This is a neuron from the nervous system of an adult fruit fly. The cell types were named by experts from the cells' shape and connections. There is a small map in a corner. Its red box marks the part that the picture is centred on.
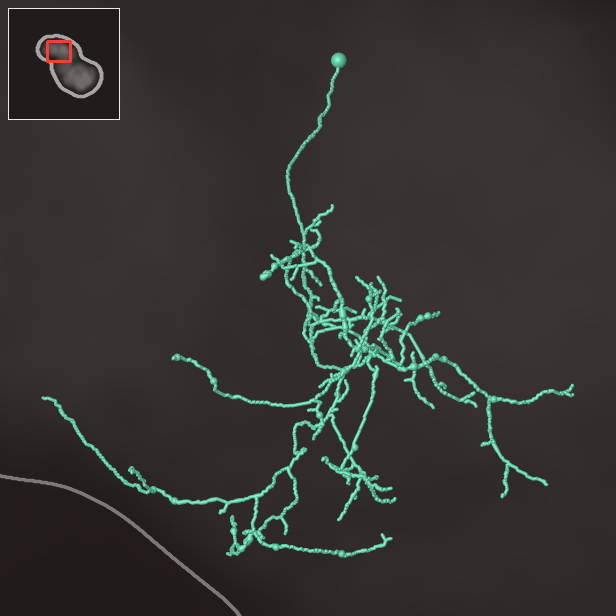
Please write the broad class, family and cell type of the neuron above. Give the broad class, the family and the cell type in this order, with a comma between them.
nerve-cord intrinsic neuron, hemilineage 12A, IN12A059_c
